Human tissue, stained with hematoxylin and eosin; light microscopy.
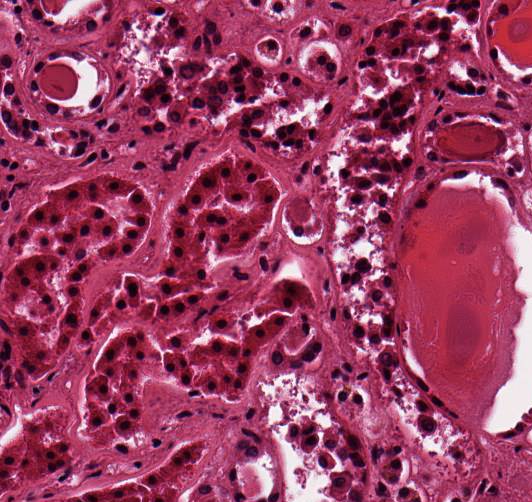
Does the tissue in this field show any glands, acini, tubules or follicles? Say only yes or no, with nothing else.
Yes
